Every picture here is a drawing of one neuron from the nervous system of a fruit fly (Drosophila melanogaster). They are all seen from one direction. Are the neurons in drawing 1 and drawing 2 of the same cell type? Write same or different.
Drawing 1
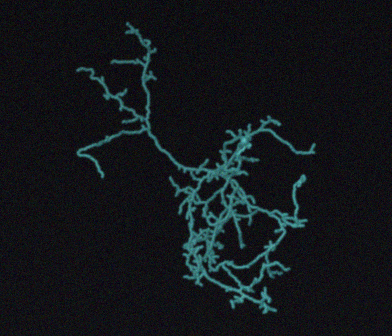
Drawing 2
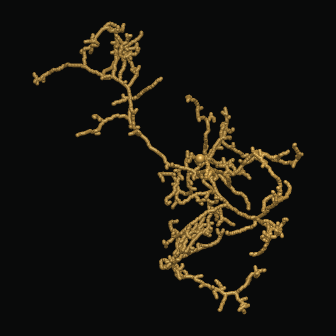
same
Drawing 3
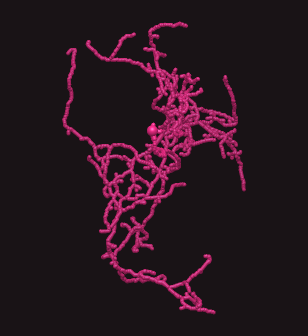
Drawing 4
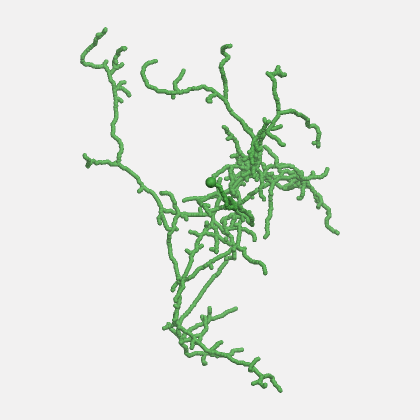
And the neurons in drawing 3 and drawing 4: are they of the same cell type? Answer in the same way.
same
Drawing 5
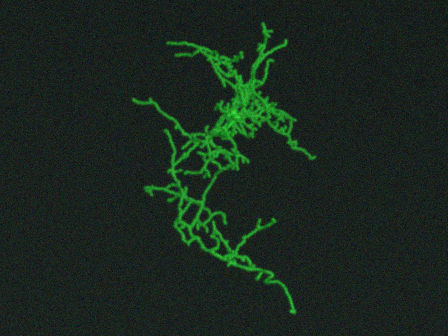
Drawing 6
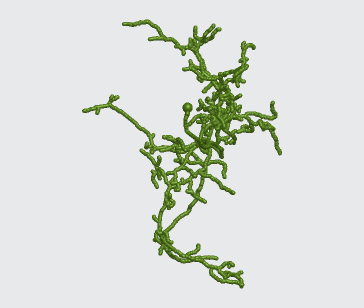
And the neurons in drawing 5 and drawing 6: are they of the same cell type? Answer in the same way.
different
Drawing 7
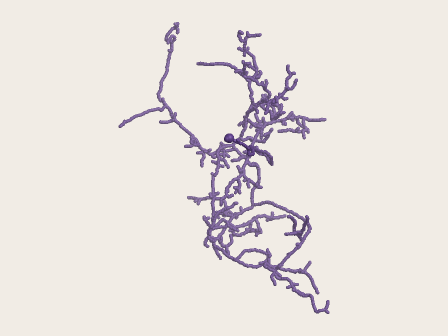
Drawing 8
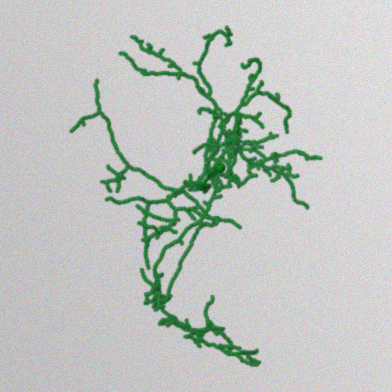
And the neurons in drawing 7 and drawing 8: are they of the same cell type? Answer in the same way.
different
